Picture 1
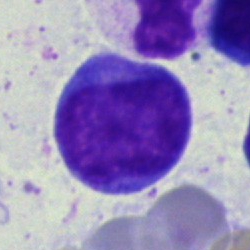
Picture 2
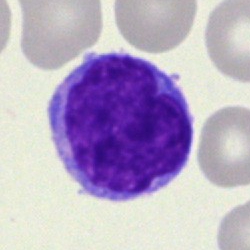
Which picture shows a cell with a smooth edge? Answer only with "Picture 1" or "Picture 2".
Picture 1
